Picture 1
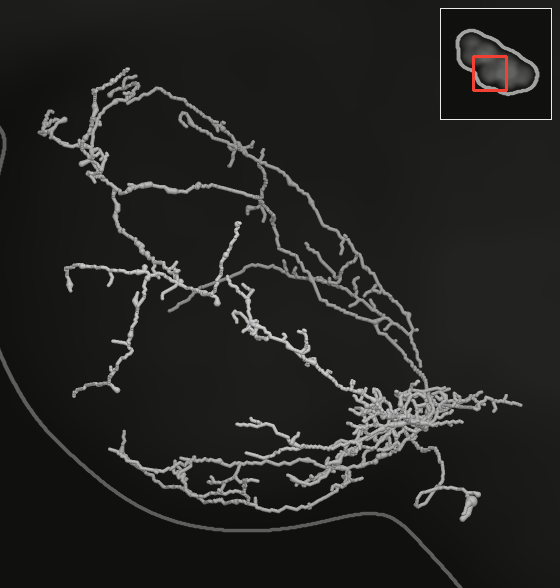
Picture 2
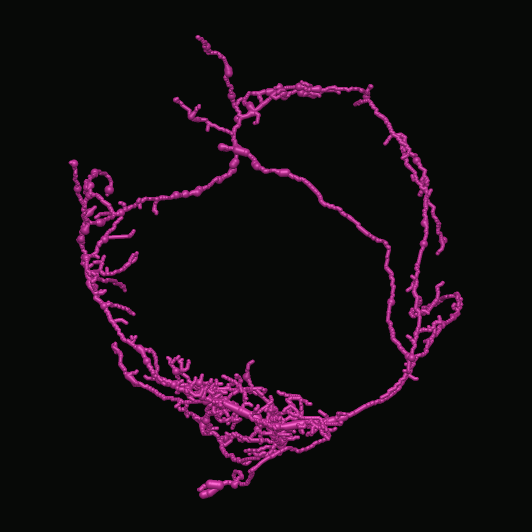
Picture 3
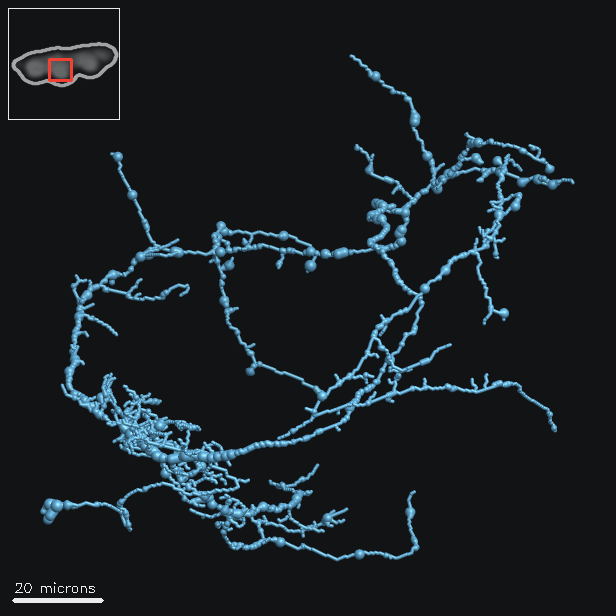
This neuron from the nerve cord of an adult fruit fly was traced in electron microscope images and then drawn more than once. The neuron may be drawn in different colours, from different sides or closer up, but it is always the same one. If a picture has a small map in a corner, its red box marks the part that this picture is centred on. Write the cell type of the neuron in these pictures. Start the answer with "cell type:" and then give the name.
cell type: IN04B036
